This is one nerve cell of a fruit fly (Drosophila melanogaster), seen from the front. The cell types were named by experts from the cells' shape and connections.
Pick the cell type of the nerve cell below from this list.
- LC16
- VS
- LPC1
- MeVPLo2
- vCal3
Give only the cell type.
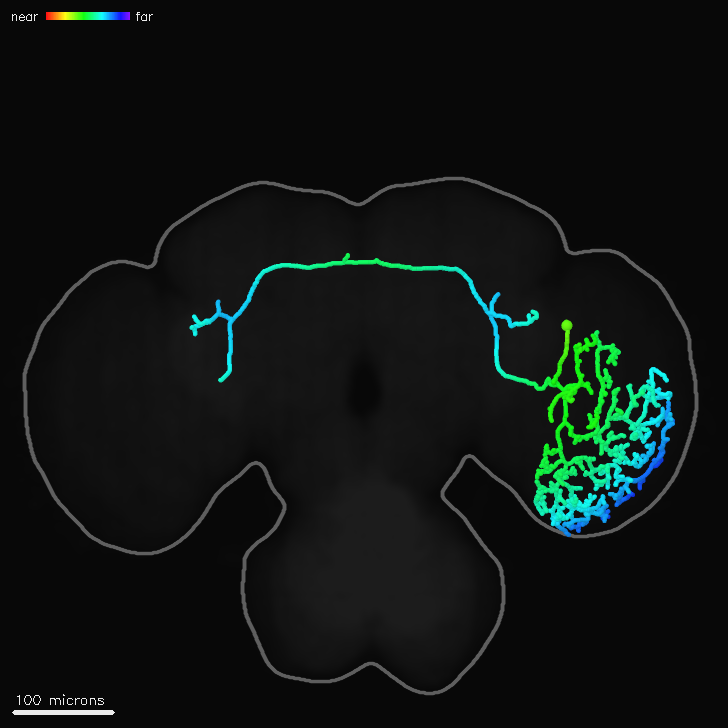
MeVPLo2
